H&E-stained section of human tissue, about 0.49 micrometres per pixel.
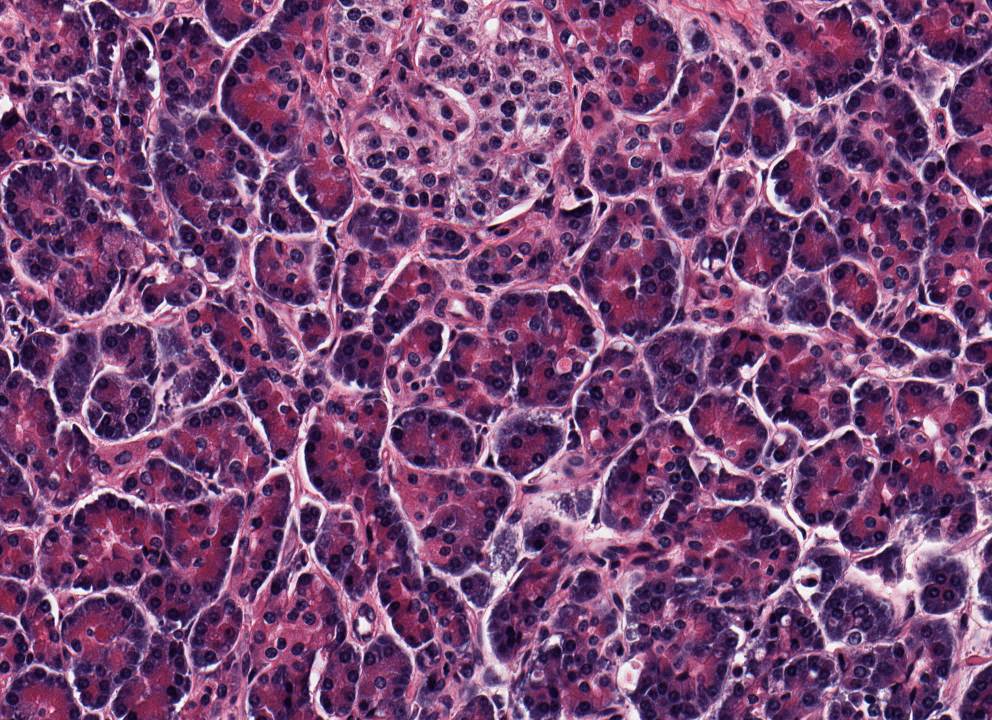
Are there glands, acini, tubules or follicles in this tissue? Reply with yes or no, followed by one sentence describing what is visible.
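Yes. Closely packed rounded acini fill nearly the whole field.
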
